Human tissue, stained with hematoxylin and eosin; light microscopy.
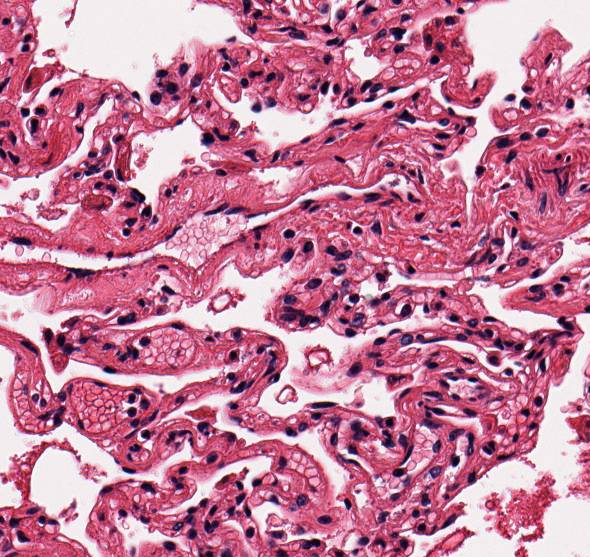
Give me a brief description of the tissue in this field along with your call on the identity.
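Checking the structure first: the field is a meshwork of branching pink tissue strands separated by irregular empty white spaces. Next, fat cells: none are present anywhere. Then the corner: loose fragmented tissue debris lies at the lower right. The tissue is lung.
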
